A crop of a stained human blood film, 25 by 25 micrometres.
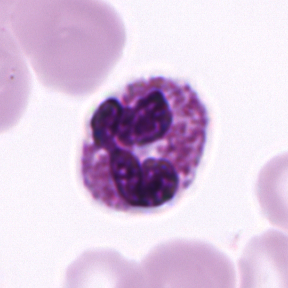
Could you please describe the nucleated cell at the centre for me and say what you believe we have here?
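Trace the outline with your eye: it is roundish and smooth, without surface projections. Inside, the chromatin is dark purple and coarsely clumped, and no nucleoli are visible in the nucleus. Red cells lie nearby, though none touches it. This is an eosinophil.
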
